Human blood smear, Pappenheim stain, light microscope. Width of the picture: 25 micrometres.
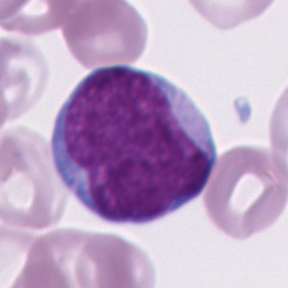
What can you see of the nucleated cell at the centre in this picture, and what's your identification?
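Cell about 14 micrometres across; nucleus about 80% of cell area. Shallow notch in nuclear edge, lower left. Chromatin fine, evenly spread, no coarse dark clumps. Cytoplasm a narrow blue rim, widest upper right, deepest blue along left edge. Myeloblast.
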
